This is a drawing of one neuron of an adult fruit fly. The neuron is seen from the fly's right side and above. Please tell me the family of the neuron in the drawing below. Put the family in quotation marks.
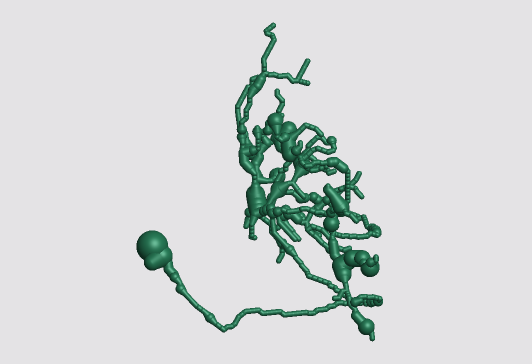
"T"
